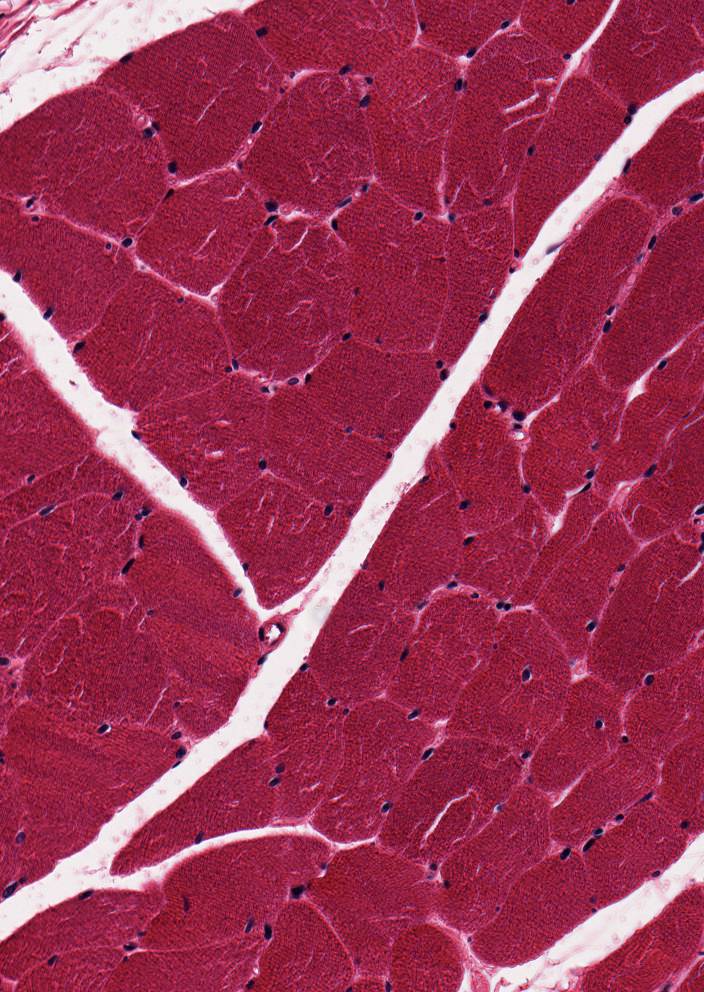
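Skeletal muscle. Closely packed polygonal fibres with angular outlines, fairly similar in size across the field. Small dark nuclei at the fibre edges, not central. Small vessel in the pale band just left of centre.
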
